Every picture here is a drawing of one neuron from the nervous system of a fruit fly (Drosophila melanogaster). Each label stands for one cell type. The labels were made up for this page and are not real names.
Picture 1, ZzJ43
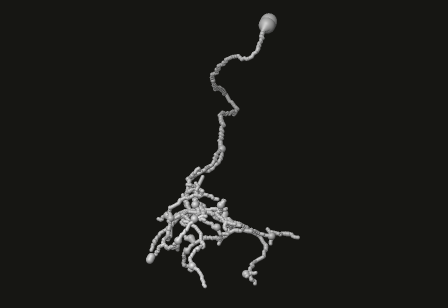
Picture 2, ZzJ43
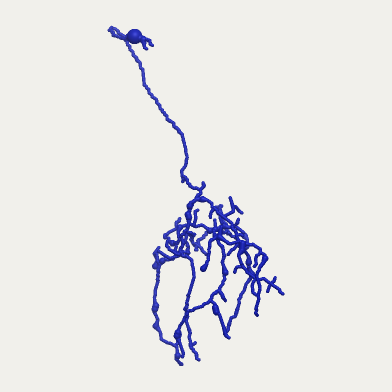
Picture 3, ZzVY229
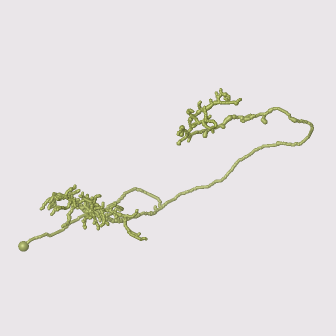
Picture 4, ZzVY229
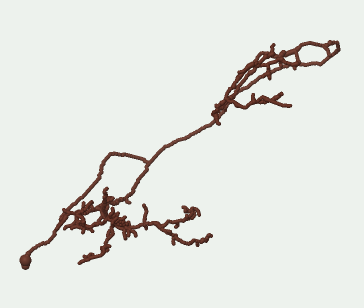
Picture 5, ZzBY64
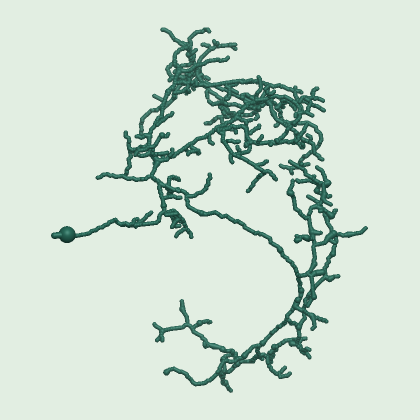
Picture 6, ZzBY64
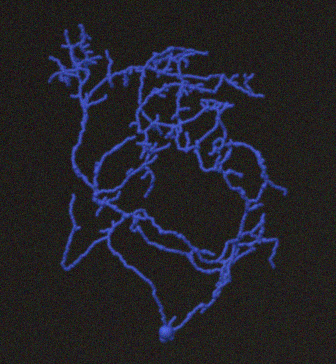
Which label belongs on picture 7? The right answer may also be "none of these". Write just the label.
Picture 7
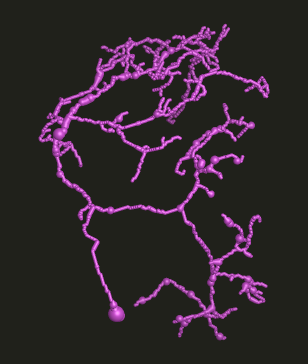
ZzBY64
